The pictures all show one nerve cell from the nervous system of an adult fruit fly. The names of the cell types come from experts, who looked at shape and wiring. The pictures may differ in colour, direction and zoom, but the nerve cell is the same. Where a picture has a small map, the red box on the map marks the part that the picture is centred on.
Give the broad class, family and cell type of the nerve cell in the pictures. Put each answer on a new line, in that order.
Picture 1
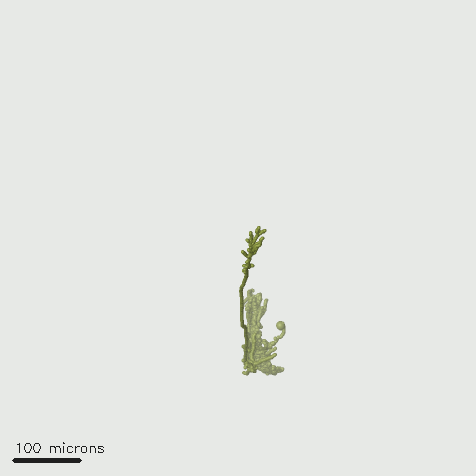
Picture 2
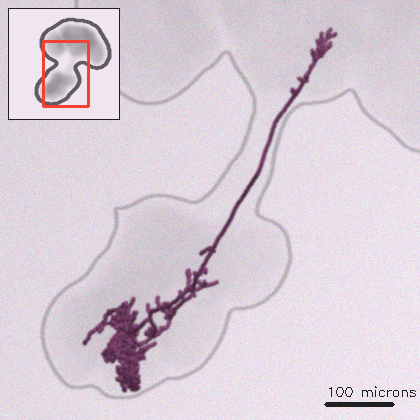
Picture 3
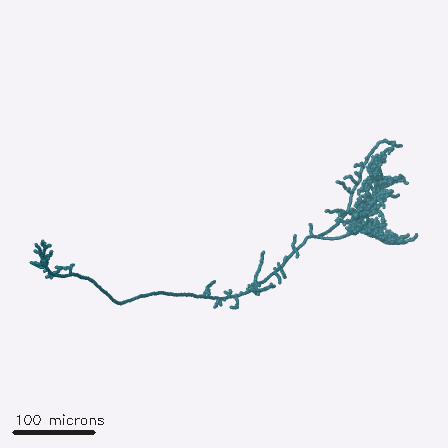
ascending neuron
hemilineage 17A
AN17A018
